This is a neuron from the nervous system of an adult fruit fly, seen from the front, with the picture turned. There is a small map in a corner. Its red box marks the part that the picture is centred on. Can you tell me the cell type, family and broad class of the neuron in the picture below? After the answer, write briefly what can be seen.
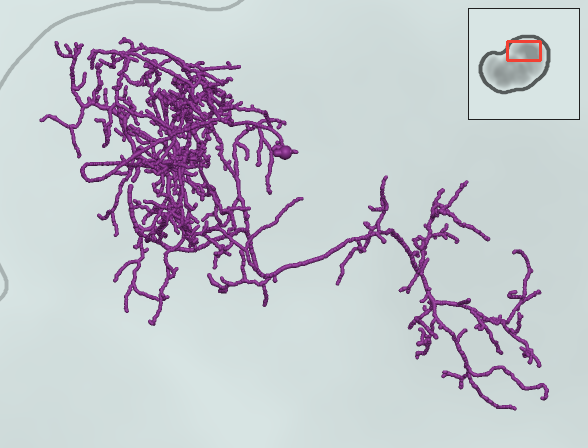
Its cell type is IN01A011. The family is hemilineage 01A. This is a nerve-cord intrinsic neuron. As drawn here it is wider than it is tall.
